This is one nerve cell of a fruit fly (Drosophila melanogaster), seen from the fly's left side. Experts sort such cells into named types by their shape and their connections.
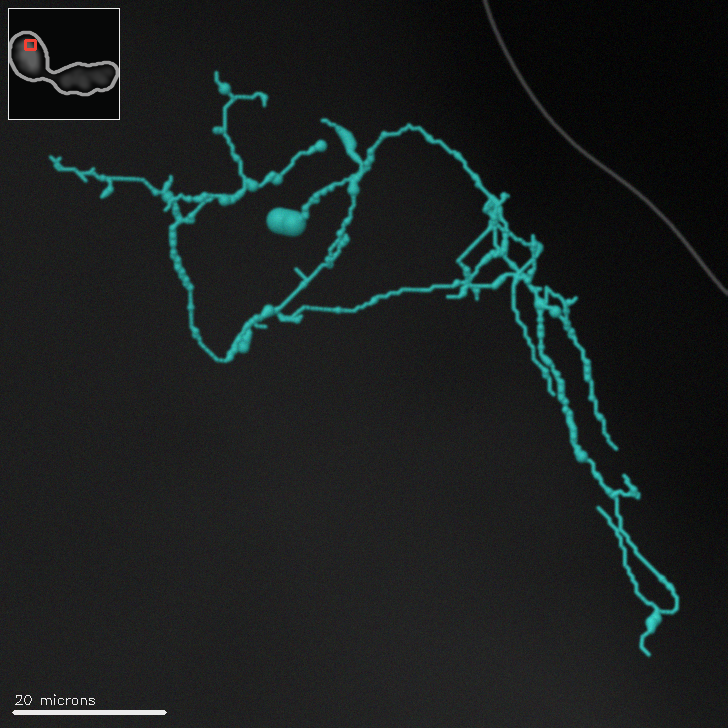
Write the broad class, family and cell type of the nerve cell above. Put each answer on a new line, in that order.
central-brain intrinsic neuron
hemilineage SLPpl1
SMP232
